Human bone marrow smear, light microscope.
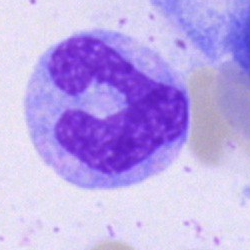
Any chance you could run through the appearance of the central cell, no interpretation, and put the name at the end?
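A thick horseshoe shape forms the nucleus, with its notch opening to the left. Its chromatin is dense and dark purple, with small paler spots scattered through it. No nucleoli can be seen, and the cytoplasm shows no vacuoles. This cell is a monocyte.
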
